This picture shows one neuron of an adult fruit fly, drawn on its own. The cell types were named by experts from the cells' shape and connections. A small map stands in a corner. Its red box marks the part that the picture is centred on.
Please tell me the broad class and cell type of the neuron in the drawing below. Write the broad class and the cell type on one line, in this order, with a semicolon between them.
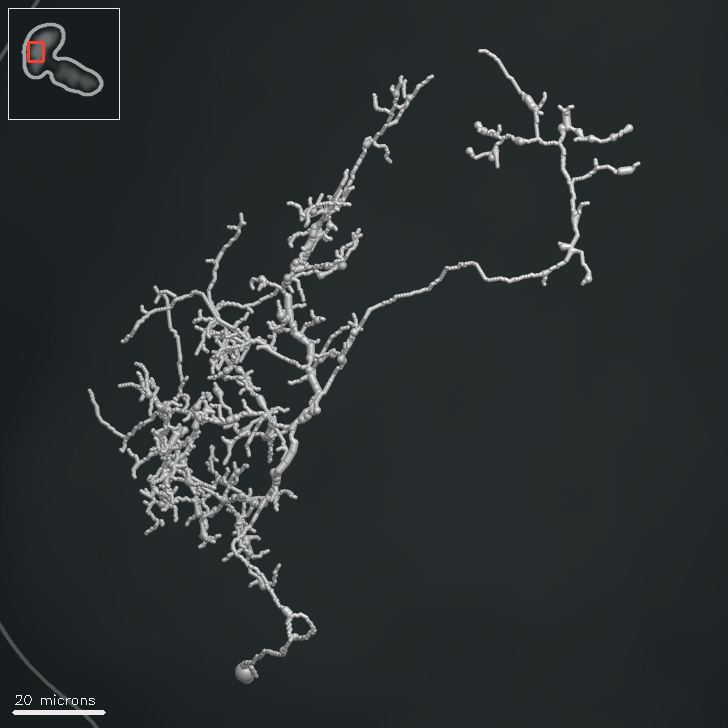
central-brain intrinsic neuron; GNG209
